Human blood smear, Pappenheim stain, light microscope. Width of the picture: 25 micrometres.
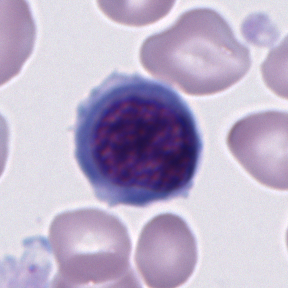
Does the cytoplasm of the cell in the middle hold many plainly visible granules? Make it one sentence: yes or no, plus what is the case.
No, there are no visible granules in its cytoplasm.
